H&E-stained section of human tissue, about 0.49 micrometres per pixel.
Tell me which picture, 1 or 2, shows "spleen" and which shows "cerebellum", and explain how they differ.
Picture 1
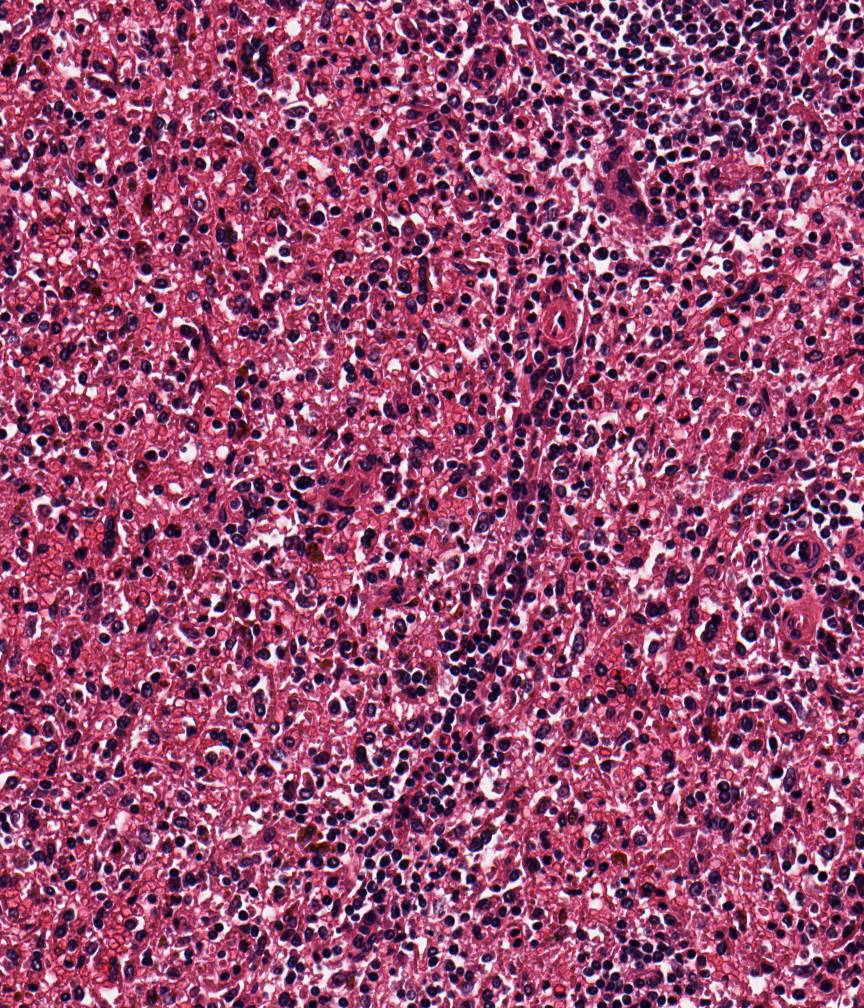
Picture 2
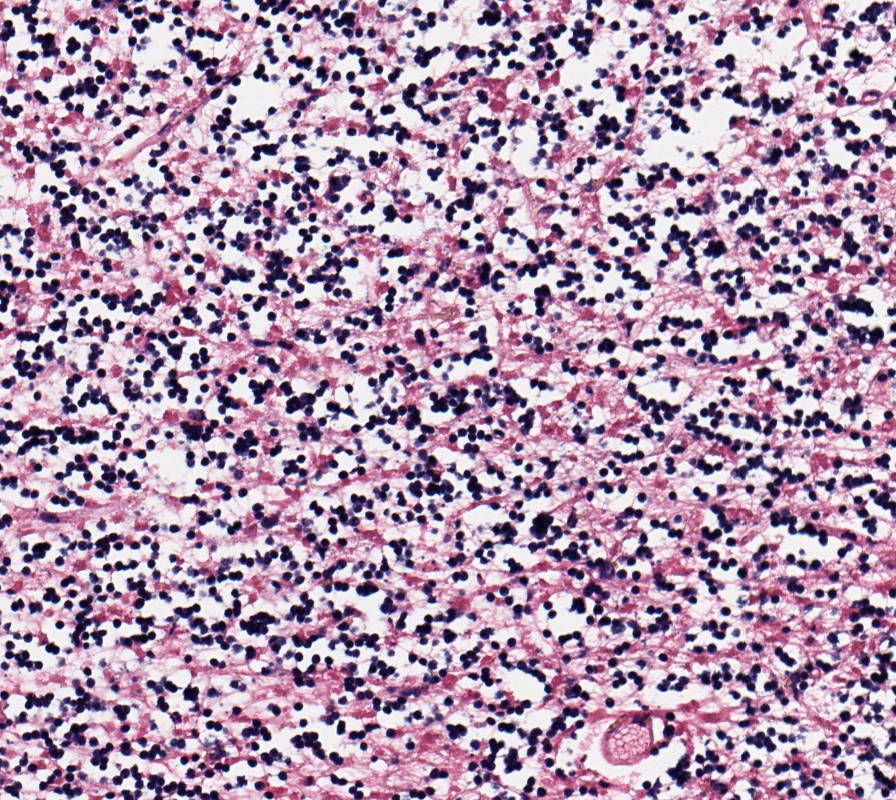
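Here we have the spleen in picture 1 and the cerebellum in picture 2. Both are densely cellular without glands, so watch how the cells are spread. In picture 1 the small round dark-nucleated lymphocytes are most tightly crowded in the upper right corner, whereas in picture 2 the small cells lie fairly evenly over the whole field. Now find the arteriole with a thick pink wall and narrow lumen just right of centre in the top third of picture 1. Then look closely at picture 2: its nuclei are small, round, very dark and alike, with almost no cytoplasm around them and a pink, finely fibrillary background between them. Picture 1 has no fat cells anywhere.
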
